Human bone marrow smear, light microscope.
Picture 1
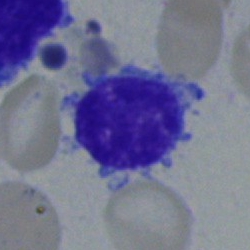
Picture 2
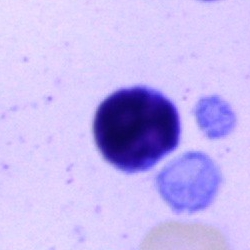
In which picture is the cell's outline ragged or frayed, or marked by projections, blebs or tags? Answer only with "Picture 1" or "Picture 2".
Picture 1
